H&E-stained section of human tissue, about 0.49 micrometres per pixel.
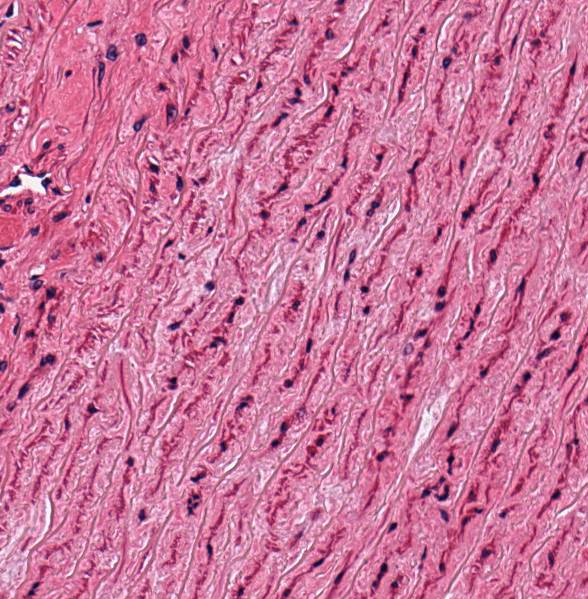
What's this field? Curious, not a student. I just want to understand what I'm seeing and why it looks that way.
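The field mainly shows the tunica media of an artery. Pink fibres run in parallel across most of the field, slanting steeply from lower left to upper right, separated by pale, wavy clefts.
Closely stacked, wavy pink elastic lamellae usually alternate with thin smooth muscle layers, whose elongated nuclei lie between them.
Here the nuclei are dark purple and elongated, lying lengthwise along the fibres and scattered fairly evenly through the field.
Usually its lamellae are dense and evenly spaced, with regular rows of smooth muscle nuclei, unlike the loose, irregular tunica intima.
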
